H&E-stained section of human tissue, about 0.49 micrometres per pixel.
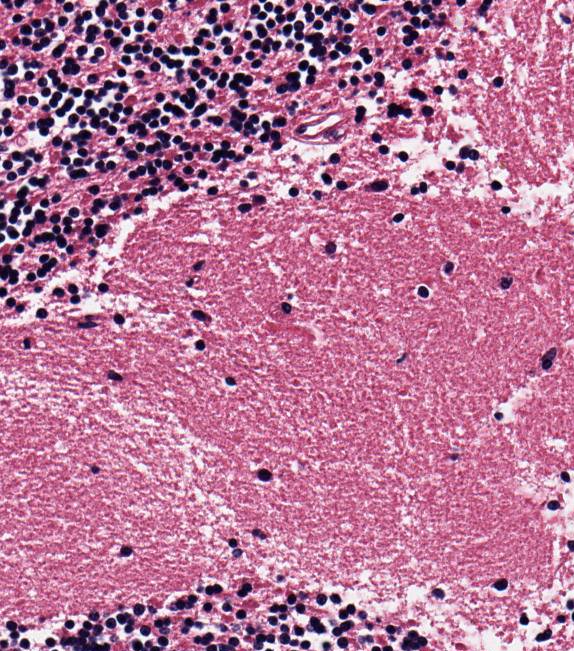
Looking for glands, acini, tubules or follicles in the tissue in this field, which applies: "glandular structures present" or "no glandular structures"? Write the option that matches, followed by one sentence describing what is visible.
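No glandular structures. The central zone is made of finely fibrillary, evenly pink tissue with no glands or other epithelial units.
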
